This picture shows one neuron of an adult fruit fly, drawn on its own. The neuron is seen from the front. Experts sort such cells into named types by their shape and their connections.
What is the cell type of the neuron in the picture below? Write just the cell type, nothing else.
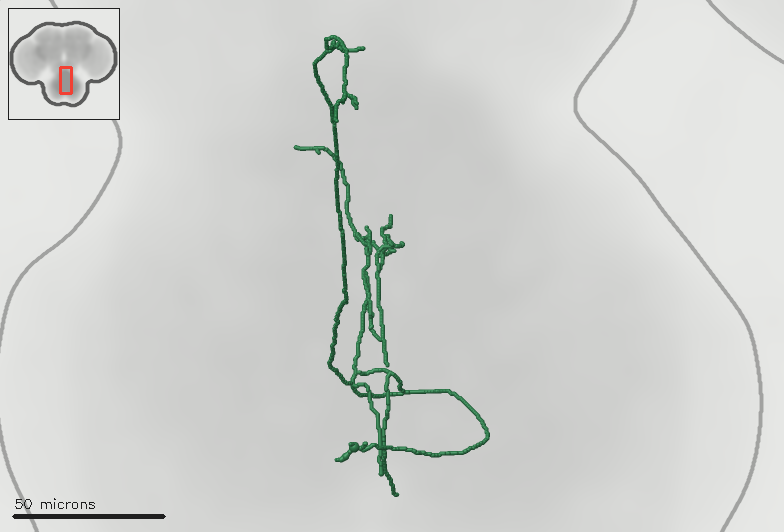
AN08B113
